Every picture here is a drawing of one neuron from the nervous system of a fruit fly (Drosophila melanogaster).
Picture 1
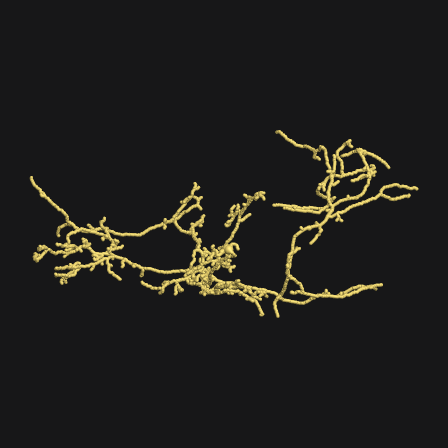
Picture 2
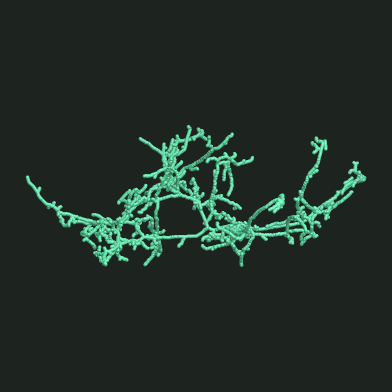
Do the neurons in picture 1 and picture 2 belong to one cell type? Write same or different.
different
